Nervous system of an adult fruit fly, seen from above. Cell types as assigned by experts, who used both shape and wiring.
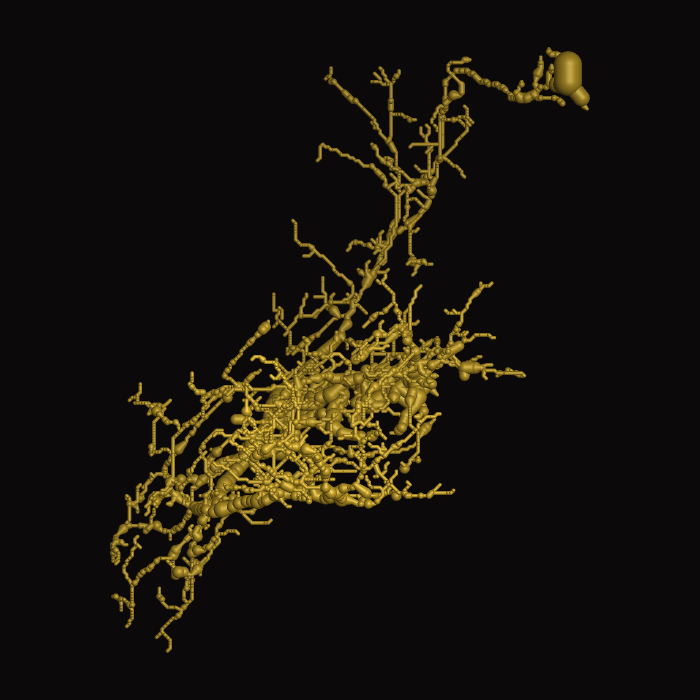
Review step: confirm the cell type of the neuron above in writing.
GNG549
